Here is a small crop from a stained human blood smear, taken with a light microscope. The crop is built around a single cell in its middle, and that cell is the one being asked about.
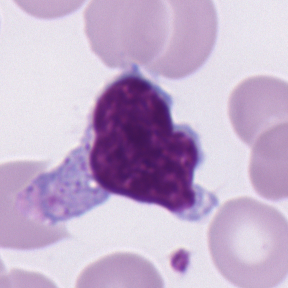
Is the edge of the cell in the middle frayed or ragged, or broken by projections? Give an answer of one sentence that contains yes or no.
Yes, the edge of this particular cell is rough.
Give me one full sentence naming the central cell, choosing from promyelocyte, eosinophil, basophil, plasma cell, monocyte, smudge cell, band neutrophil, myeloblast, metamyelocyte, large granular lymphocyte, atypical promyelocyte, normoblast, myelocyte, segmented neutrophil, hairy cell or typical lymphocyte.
Looking at the middle of the crop, the cell there is a large granular lymphocyte.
